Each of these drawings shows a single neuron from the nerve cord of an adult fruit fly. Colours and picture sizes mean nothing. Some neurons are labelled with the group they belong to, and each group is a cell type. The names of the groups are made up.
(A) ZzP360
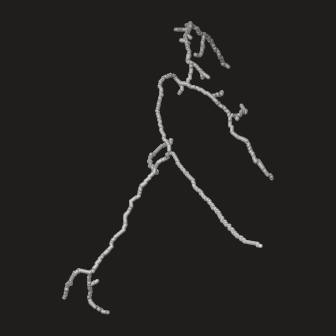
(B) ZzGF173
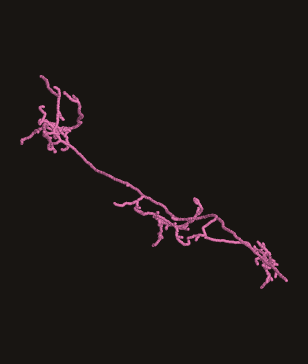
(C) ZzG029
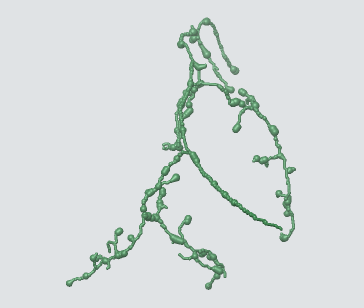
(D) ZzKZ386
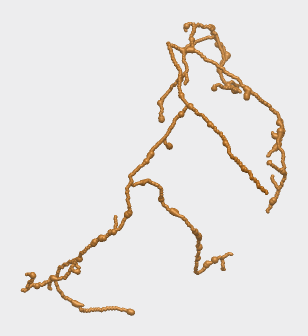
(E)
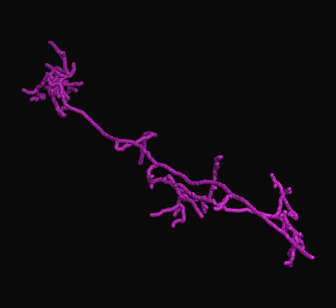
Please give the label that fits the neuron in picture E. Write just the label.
ZzGF173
